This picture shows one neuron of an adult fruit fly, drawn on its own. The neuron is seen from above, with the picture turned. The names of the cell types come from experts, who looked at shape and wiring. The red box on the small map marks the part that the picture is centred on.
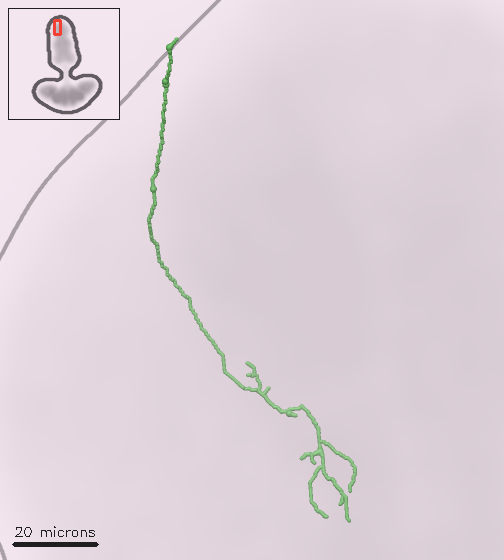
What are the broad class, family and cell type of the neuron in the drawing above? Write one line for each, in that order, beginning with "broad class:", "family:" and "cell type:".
broad class: sensory neuron entering the nerve cord
family: class mechanosensory tactile
cell type: SNta23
